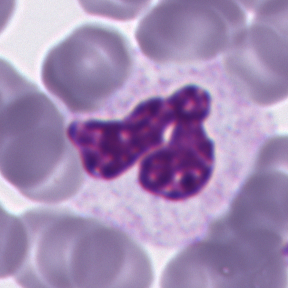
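Segmented neutrophil: the nucleated cell at the centre of this stained peripheral blood smear. Notice the abundant, pale pinkish-lilac cytoplasm. Look closely: fine, dust-like pink-purple granules are scattered evenly through it. The chromatin is dark purple and coarsely clumped, with small paler gaps between the clumps. Near the middle of the nucleus, where its two lobes meet, a small clear gap can be seen.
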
